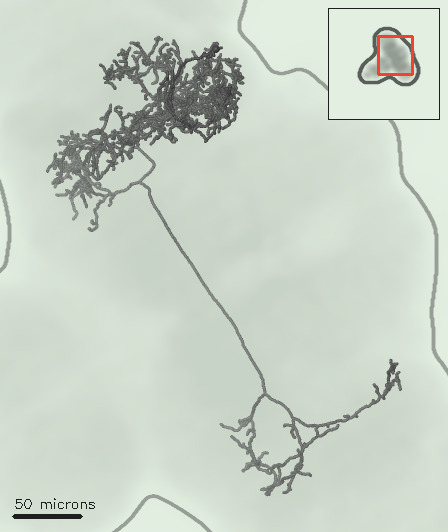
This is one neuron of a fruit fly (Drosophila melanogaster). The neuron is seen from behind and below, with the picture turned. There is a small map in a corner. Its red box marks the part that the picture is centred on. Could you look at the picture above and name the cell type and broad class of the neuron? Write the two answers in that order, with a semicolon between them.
AVLP315; central-brain intrinsic neuron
